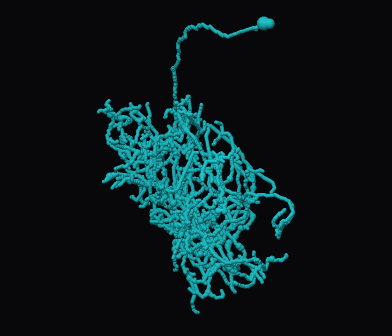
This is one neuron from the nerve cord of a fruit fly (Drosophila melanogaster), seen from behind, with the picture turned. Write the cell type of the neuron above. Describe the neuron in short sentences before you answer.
The picture shows dozens of branch ends. In this view it is taller than it is wide. It is a nerve-cord intrinsic neuron. The cell type is INXXX353.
